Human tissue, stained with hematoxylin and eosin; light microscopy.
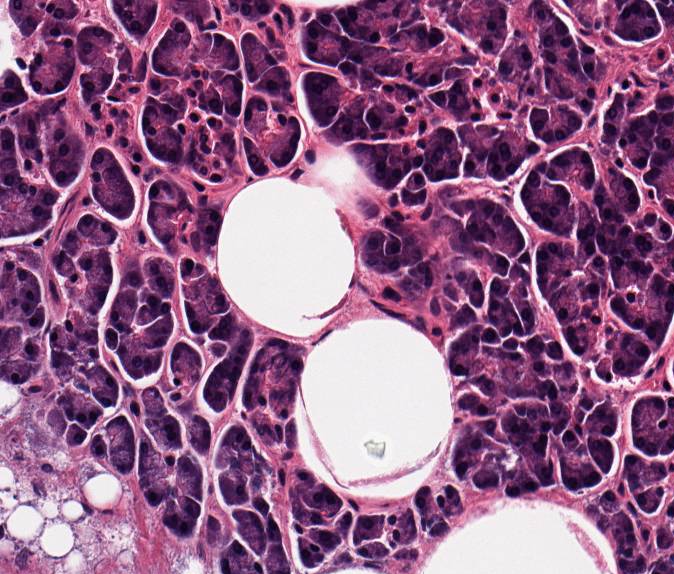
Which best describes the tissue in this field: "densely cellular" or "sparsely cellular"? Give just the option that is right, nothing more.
Densely cellular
